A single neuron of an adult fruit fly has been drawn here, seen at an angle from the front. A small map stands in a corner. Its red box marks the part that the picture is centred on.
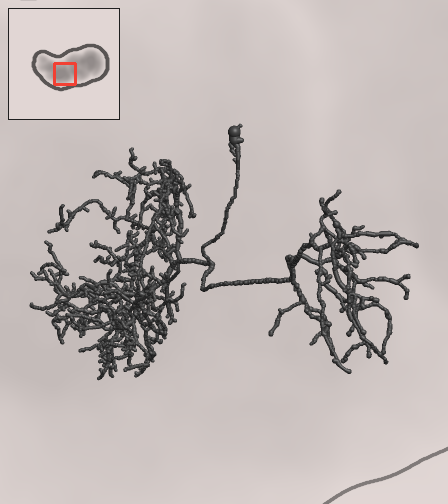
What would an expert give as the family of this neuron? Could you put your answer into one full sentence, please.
The family to which the neuron belongs is hemilineage 09A.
